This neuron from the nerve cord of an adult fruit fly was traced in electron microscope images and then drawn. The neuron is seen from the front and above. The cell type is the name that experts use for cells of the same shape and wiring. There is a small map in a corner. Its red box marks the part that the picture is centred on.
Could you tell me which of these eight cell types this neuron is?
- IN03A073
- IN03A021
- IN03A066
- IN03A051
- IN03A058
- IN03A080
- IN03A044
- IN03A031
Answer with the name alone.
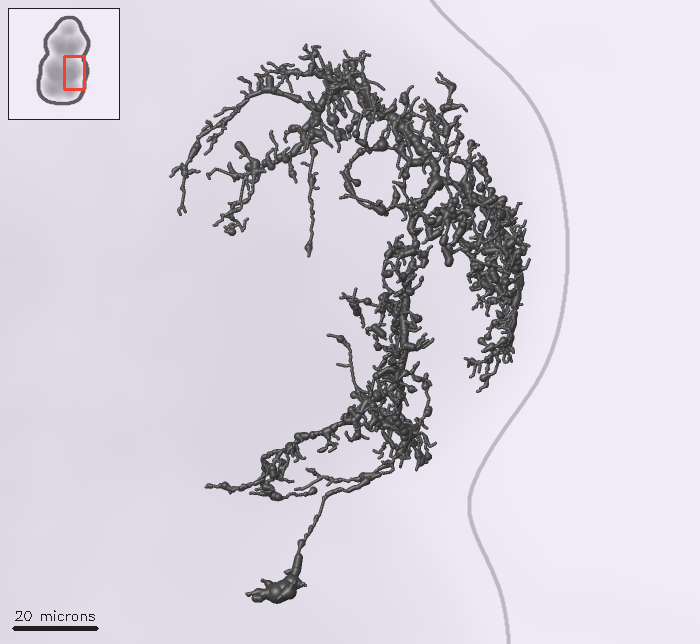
IN03A058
